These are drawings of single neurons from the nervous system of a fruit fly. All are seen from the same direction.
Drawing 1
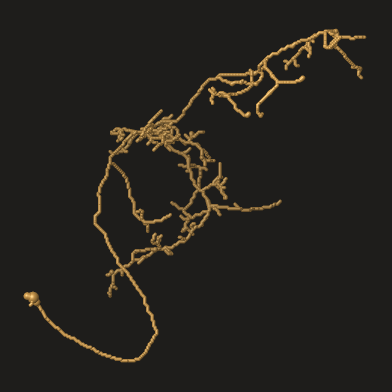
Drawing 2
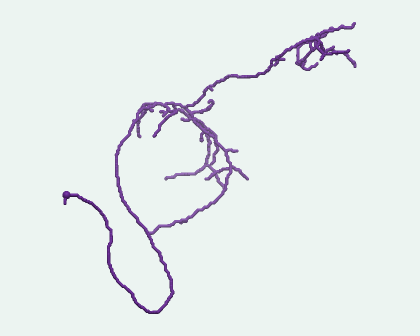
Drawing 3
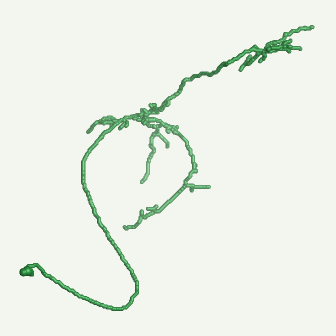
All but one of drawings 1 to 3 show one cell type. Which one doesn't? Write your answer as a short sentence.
Drawing 1 is the odd one out.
